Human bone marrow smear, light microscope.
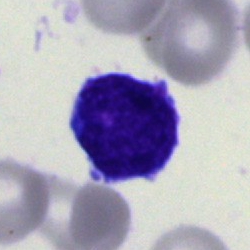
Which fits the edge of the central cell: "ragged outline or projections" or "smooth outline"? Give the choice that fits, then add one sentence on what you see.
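Ragged outline or projections. The cell is roughly round with a slightly bumpy, irregular edge.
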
